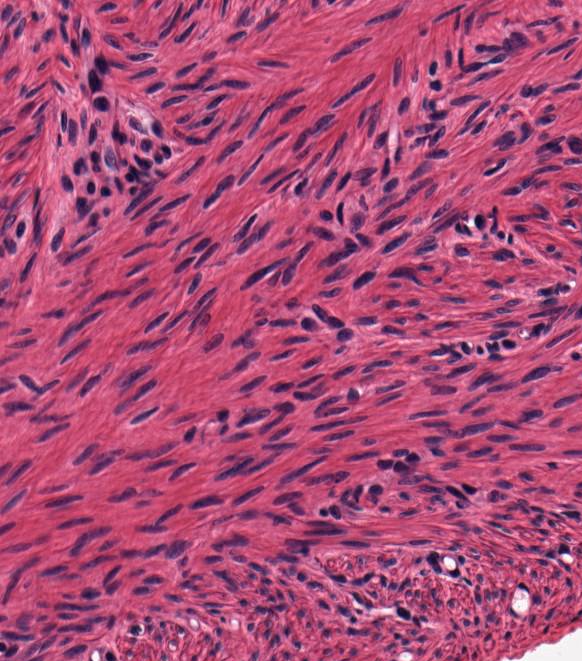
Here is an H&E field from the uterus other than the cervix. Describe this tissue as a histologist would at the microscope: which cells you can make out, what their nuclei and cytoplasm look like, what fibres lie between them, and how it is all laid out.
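Cells with abundant pink, fibrillary cytoplasm merging into the bundles. Small clear vacuoles scattered among the cells, lower right of field. No fat cells seen in the field.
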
